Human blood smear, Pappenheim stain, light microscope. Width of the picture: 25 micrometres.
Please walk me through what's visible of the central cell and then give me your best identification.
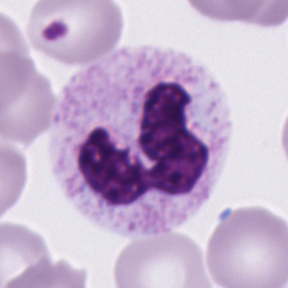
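Looking first at the outline, I find it round and smooth. The nucleus seems to form two large dark lobes, joined near the middle. Fine pink-violet granules are scattered throughout the cytoplasm, and I see no vacuoles there. So this is a segmented neutrophil.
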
